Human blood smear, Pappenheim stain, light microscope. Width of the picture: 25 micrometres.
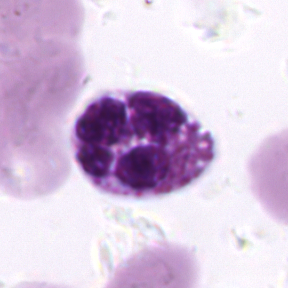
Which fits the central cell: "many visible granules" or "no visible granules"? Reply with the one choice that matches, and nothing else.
Many visible granules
